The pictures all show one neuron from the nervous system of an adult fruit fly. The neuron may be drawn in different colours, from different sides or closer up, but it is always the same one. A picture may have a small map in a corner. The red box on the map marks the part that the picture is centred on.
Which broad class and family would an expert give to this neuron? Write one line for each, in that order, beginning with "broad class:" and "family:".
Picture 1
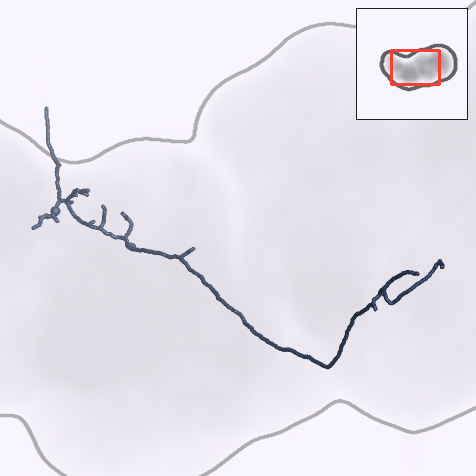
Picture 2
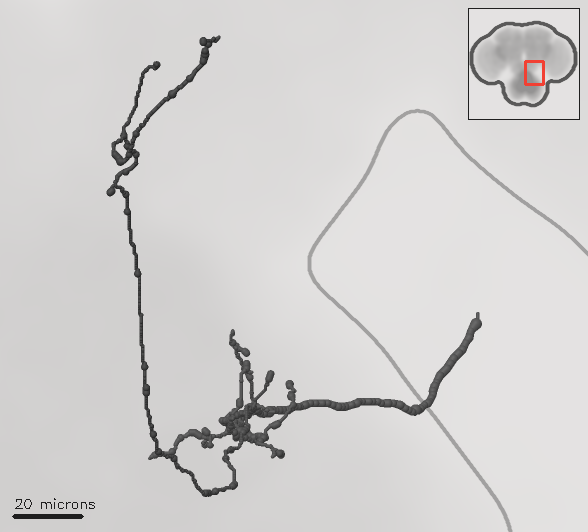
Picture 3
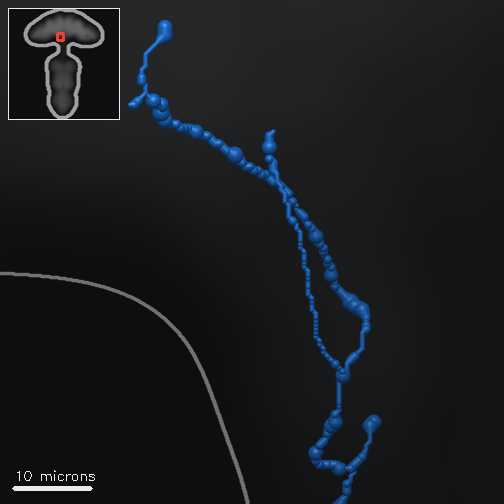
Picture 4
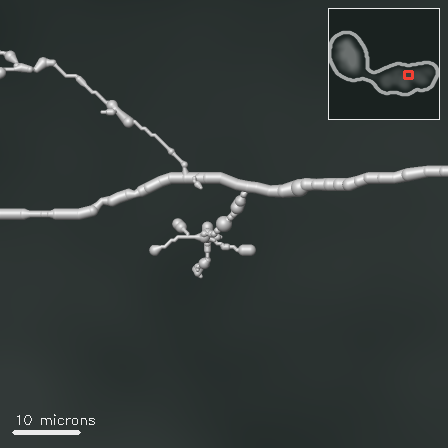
broad class: sensory neuron ascending to the brain
family: class mechanosensory proprioceptive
